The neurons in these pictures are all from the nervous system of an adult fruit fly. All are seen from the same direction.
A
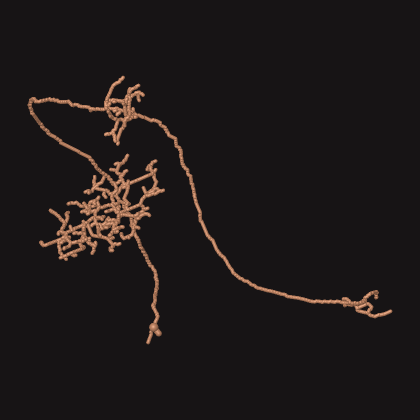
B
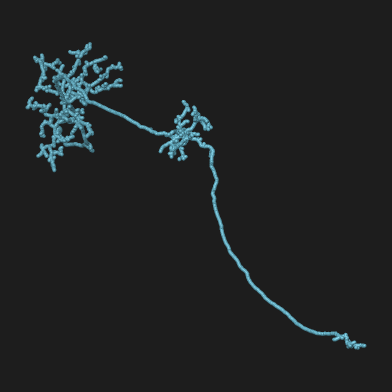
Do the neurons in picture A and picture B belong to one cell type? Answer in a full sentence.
They are of the same cell type.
